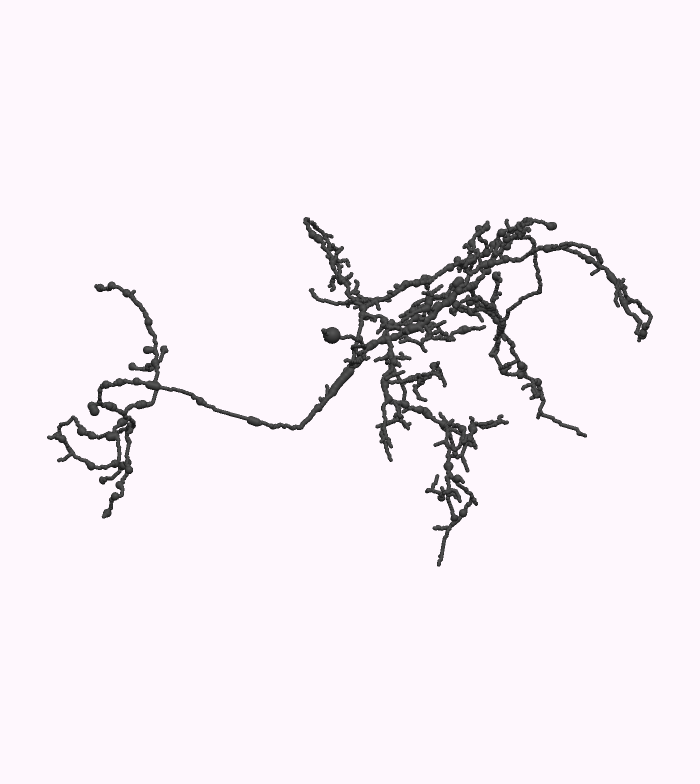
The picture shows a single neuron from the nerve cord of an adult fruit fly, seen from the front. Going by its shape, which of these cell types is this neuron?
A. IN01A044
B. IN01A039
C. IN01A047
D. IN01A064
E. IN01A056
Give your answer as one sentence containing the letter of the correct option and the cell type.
Within the options, C, IN01A047, is the neuron's cell type.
